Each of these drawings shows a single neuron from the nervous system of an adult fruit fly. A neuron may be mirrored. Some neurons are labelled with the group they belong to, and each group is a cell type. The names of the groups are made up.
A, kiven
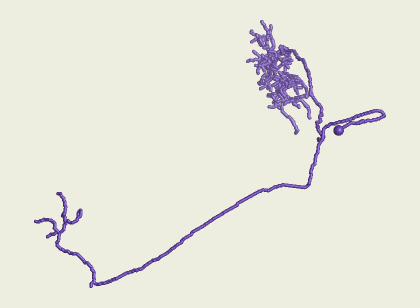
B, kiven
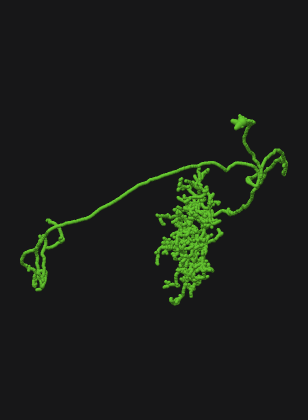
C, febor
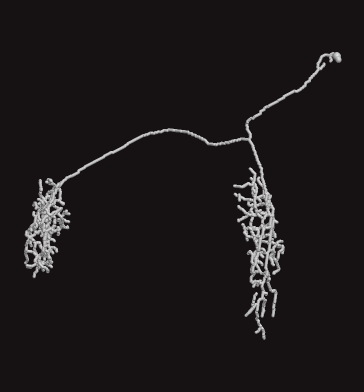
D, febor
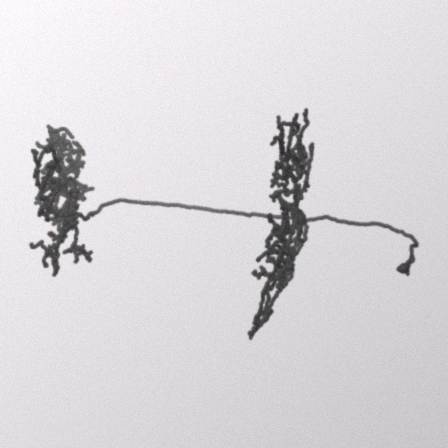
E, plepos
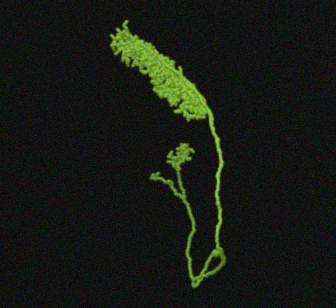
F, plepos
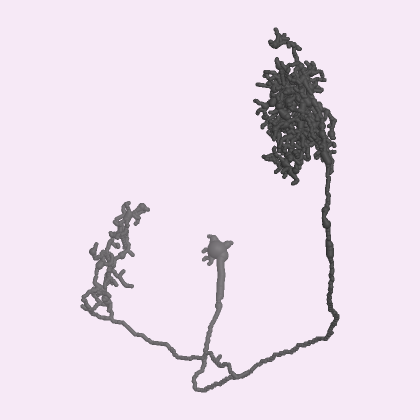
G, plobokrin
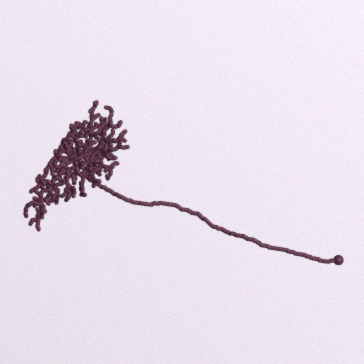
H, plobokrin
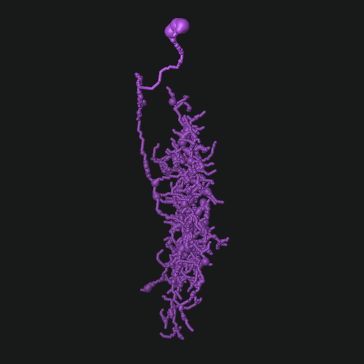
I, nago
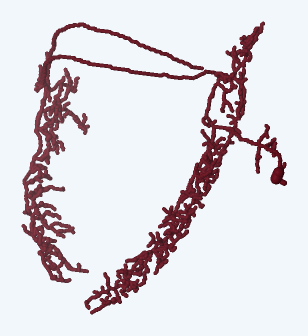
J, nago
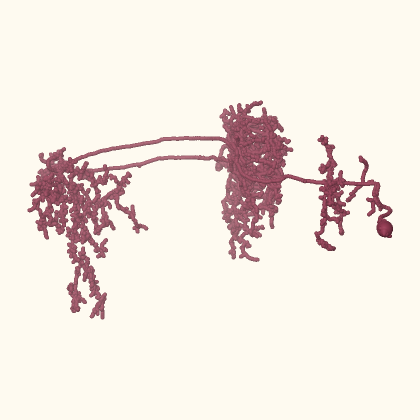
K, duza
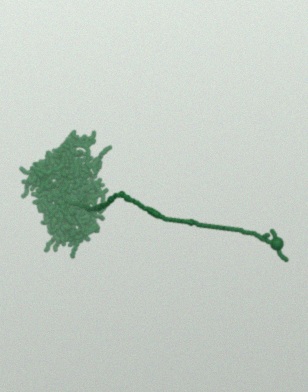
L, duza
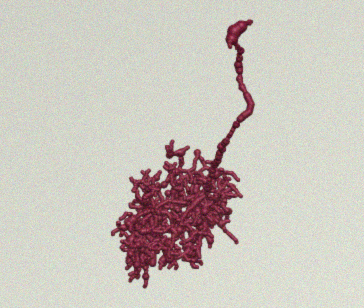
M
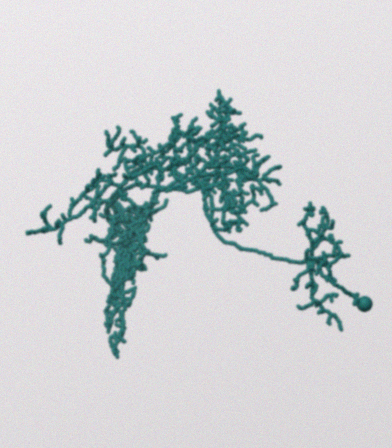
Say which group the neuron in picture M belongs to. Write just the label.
nago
